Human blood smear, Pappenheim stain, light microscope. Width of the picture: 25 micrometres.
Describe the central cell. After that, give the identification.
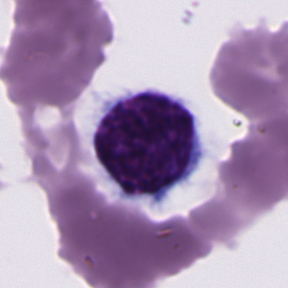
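Chromatin dark purple, coarsely clumped. Cytoplasm only a thin rim around the nucleus, pale, faintly blue at its edge. Outer cell edge ragged and wispy, not smooth. Hairy cell.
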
